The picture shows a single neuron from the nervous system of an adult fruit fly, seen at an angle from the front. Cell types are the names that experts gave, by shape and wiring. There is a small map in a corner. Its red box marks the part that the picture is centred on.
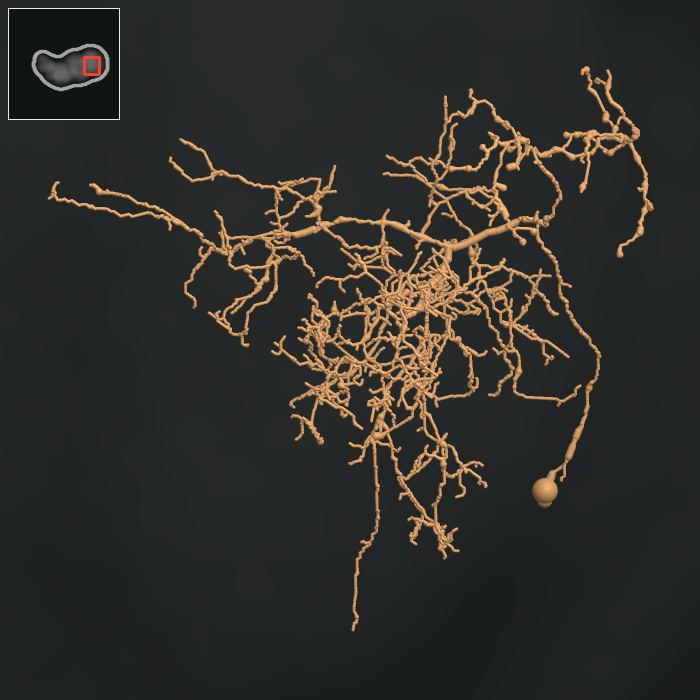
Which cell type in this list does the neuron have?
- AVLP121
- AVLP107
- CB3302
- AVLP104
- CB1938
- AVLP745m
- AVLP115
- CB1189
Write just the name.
AVLP107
